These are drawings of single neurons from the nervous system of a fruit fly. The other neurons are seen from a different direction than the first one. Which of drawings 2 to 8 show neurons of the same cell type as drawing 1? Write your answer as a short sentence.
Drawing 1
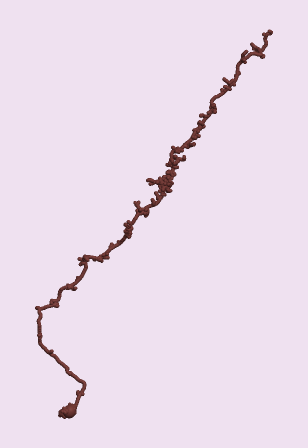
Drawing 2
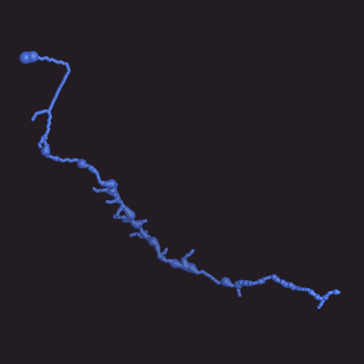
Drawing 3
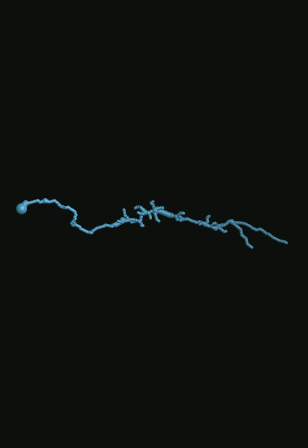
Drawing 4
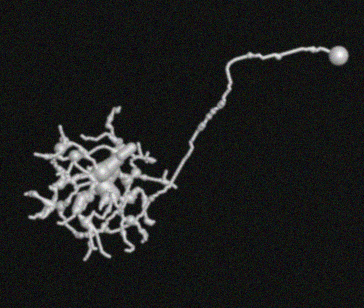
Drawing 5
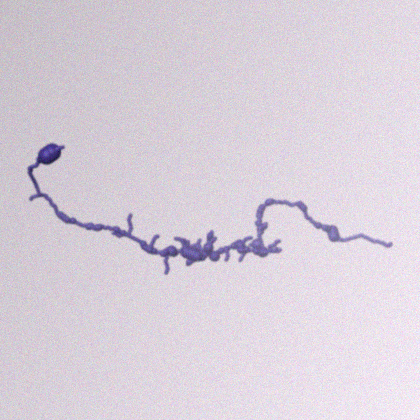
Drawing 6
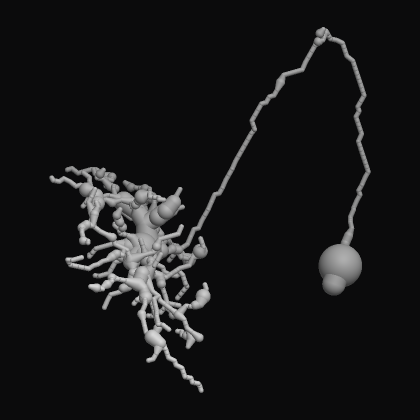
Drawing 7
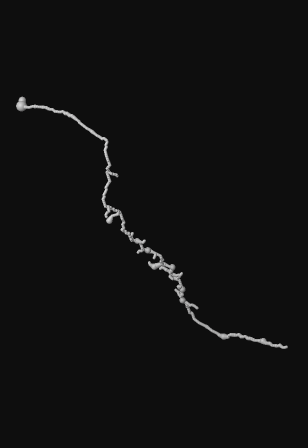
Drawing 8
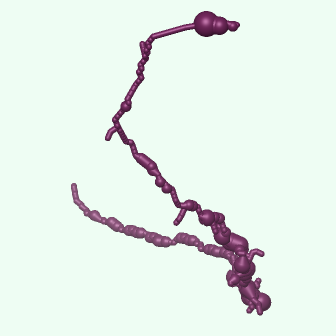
Drawing 2, drawing 3, drawing 5, drawing 7 and drawing 8 are of the same cell type.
